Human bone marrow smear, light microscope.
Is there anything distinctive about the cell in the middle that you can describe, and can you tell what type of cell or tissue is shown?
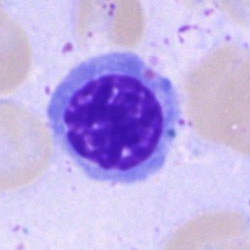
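Starting with the nucleus: its chromatin is dark purple and clumped, with paler gaps between the clumps, and no nucleolus can be seen. It fills most of the cell, with a moderate rim of cytoplasm all the way round. Outside the cell, small purple specks are scattered, mostly above and to the right. This cell is an erythroblast.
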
